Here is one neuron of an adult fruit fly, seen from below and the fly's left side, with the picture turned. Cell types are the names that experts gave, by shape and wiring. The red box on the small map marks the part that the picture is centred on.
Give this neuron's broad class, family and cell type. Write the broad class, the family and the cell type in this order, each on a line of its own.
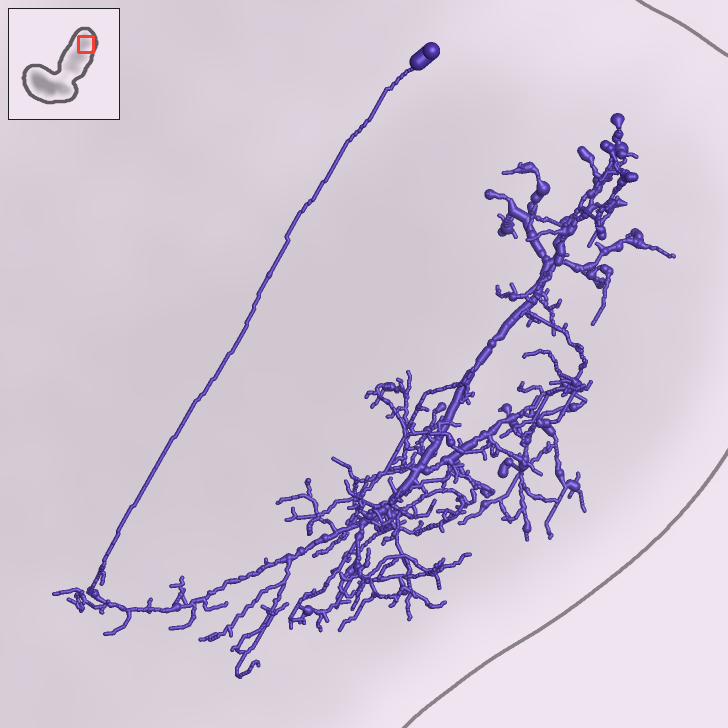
nerve-cord intrinsic neuron
hemilineage 12B
IN12B023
